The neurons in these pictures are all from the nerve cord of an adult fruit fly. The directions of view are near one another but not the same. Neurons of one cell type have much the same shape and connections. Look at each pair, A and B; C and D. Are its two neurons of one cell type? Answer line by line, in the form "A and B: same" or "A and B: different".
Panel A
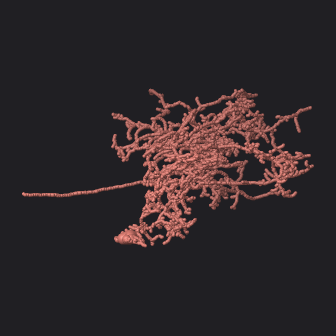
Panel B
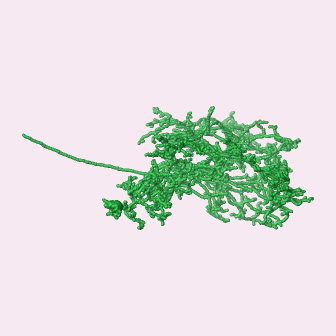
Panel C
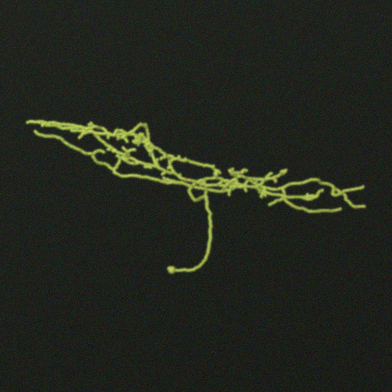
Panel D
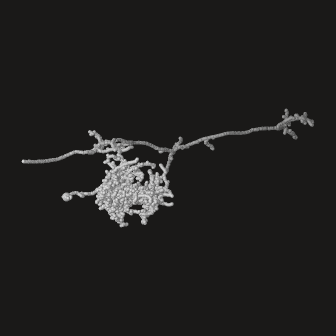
A and B: same
C and D: different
